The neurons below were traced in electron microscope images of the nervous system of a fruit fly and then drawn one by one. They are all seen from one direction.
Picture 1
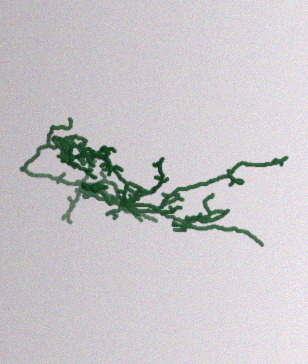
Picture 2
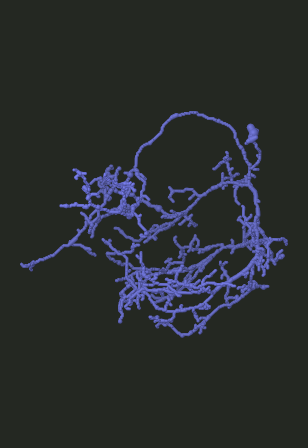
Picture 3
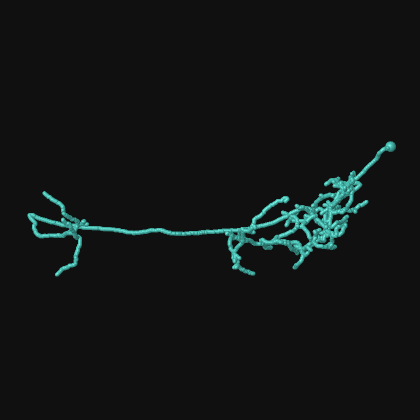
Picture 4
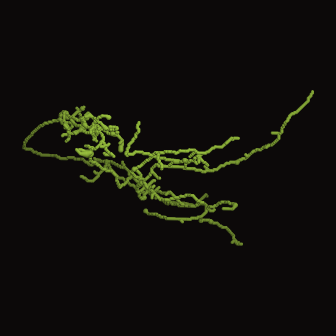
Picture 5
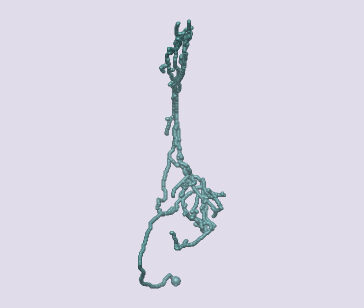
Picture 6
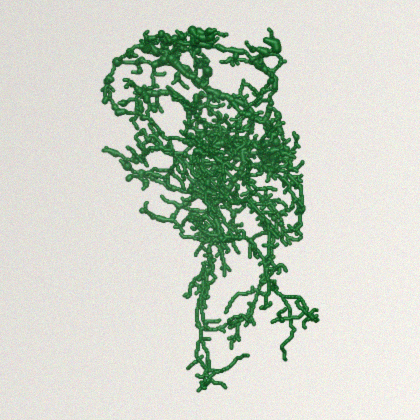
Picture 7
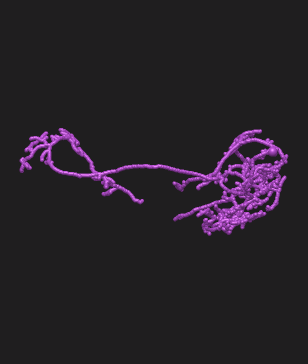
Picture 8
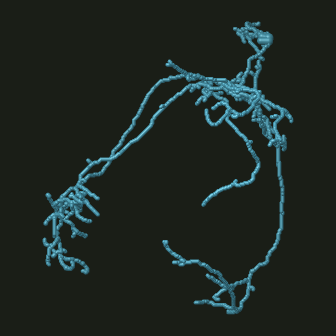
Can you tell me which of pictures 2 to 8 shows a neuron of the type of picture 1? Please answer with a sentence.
Picture 4 is of the same cell type.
